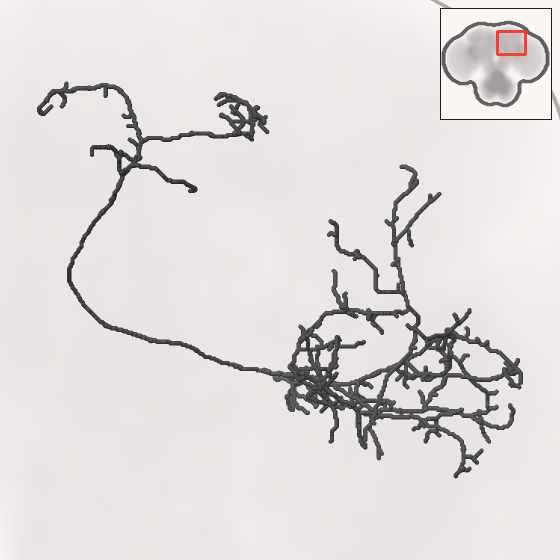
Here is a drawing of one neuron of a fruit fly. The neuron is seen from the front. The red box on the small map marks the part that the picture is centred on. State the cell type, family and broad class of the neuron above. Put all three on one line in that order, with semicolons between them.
AVLP496; hemilineage VLPl&p1_posterior; central-brain intrinsic neuron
